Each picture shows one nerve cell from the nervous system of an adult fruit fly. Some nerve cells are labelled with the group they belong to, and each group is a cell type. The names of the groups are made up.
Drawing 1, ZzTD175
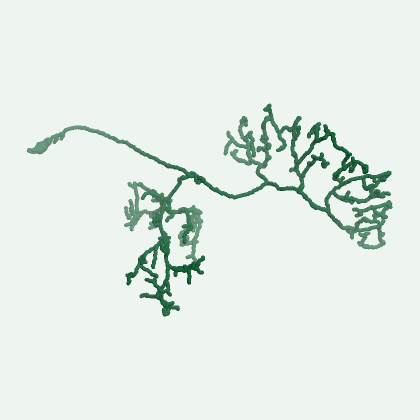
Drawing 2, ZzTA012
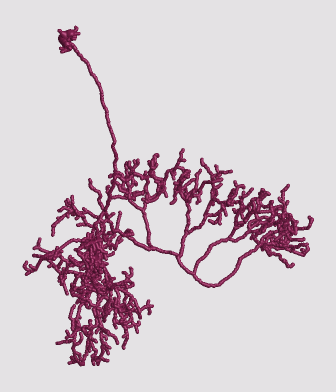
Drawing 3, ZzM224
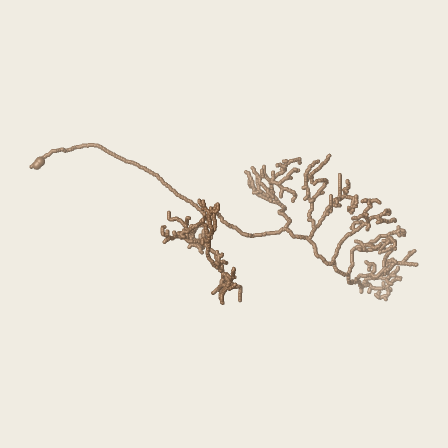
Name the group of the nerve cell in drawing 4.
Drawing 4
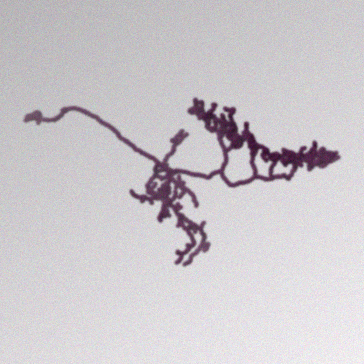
ZzM224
